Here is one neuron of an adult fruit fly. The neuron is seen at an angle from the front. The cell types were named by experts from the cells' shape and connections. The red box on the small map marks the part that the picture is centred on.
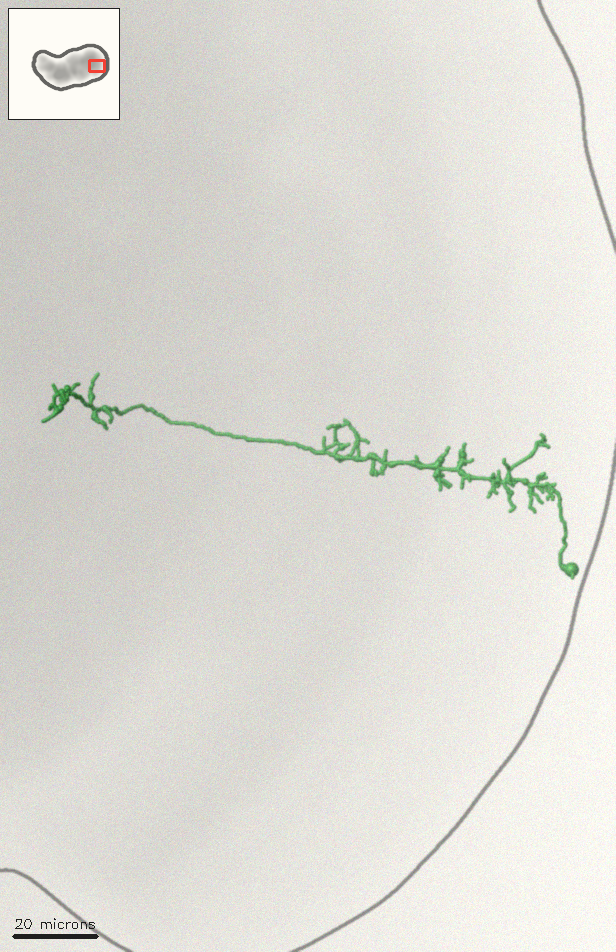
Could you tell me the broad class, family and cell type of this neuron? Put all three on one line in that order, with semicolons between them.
optic-lobe intrinsic neuron; Tm; Tm12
